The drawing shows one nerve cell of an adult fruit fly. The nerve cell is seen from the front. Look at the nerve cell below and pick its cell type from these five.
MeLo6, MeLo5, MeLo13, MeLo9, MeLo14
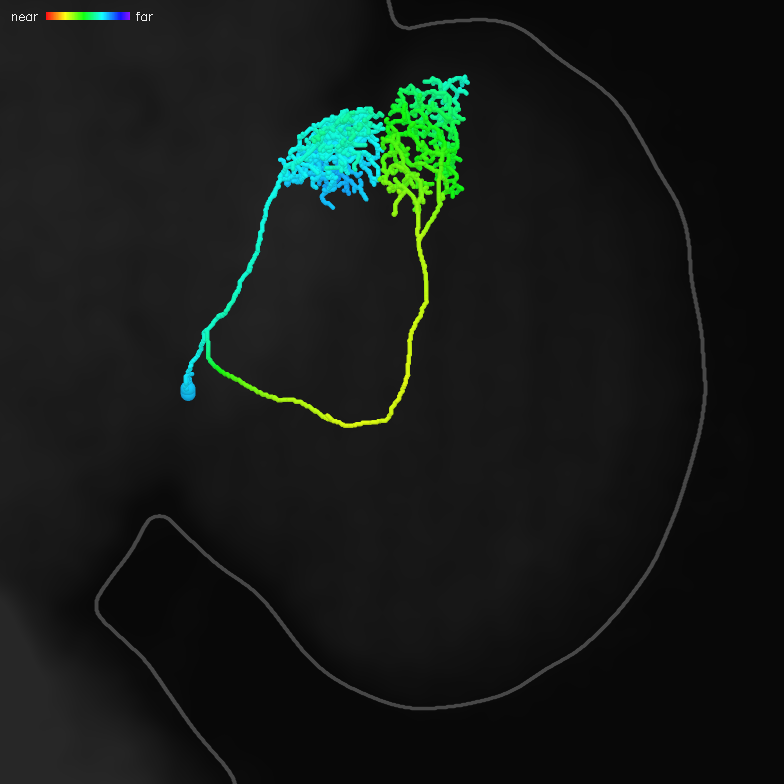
MeLo13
